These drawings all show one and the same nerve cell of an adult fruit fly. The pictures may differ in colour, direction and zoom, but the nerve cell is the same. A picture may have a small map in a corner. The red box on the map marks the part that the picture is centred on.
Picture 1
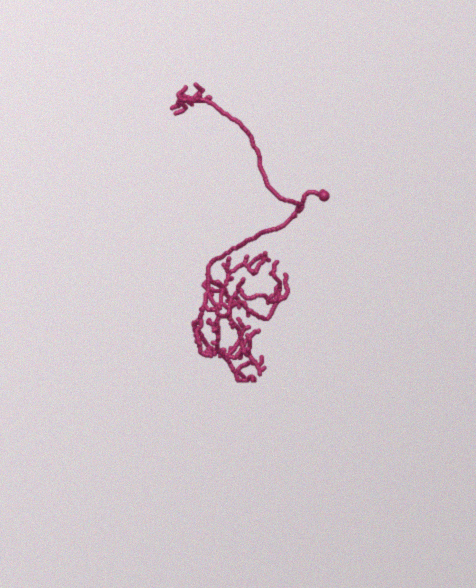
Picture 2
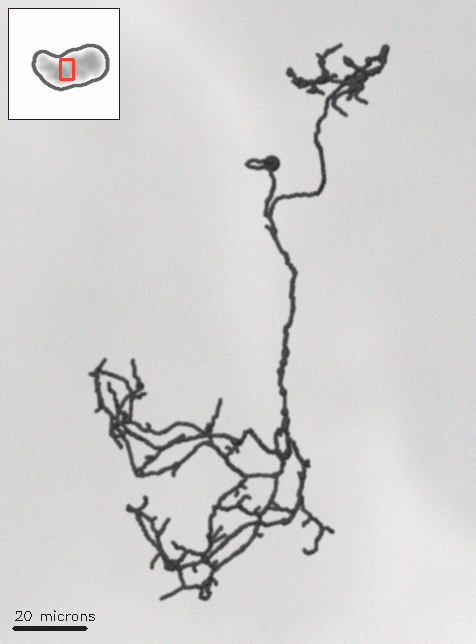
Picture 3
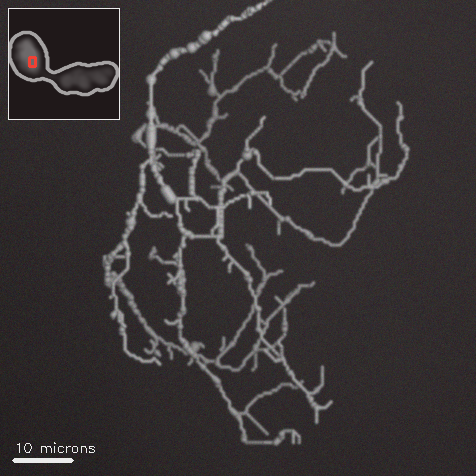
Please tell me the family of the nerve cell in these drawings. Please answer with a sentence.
The family is hemilineage VLPp&l1_lateral.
